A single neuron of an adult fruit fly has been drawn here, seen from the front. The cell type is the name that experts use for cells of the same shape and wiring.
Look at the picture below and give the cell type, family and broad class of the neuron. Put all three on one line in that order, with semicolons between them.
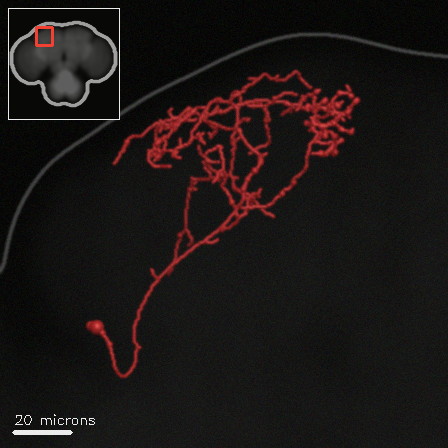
CB2302; hemilineage SLPal3_and_SLPal4_dorsal; central-brain intrinsic neuron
